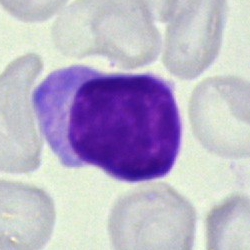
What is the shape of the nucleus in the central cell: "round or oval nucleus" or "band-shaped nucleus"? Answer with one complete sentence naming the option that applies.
The shape of the nucleus is one compact round or oval mass.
